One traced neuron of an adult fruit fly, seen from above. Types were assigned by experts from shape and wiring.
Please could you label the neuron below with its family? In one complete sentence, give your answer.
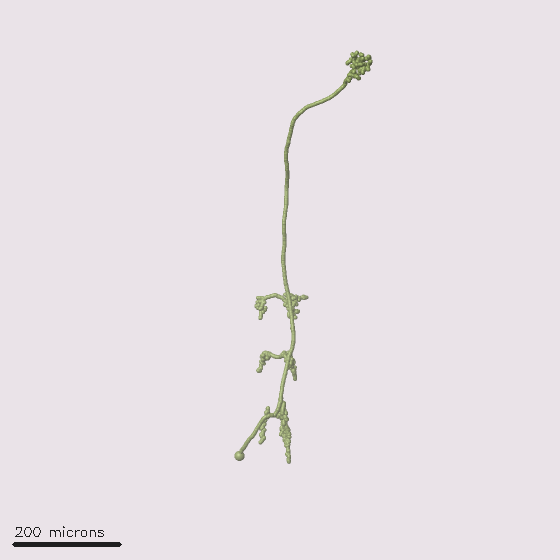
The neuron is a member of the hemilineage 08B family.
